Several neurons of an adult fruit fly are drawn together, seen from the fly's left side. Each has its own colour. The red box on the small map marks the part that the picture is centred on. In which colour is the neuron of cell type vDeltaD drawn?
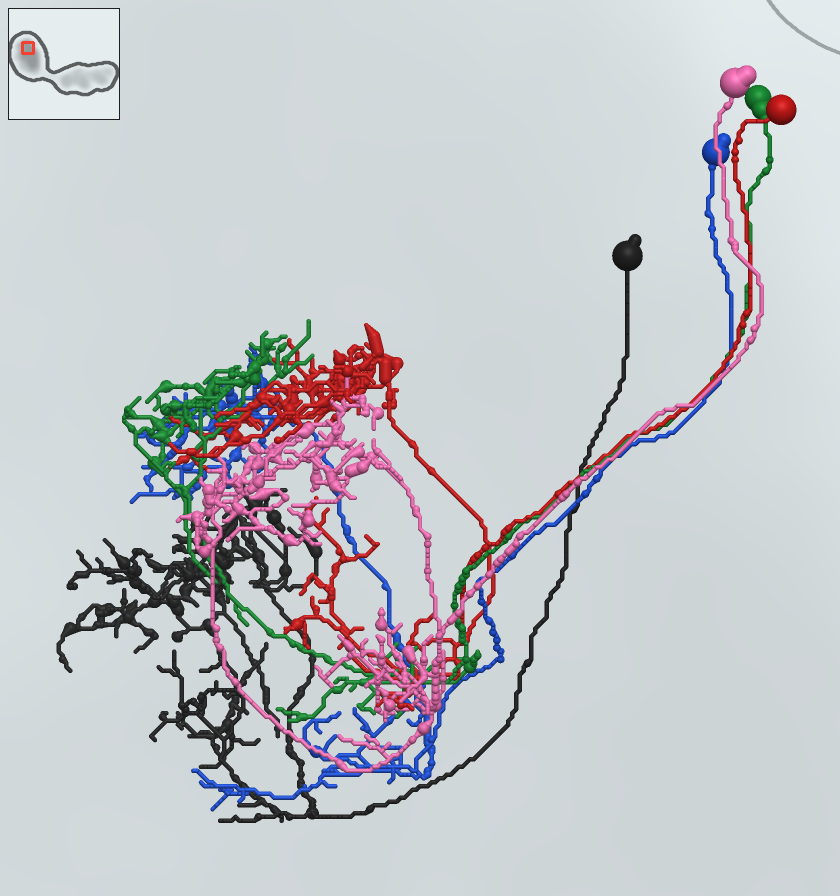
green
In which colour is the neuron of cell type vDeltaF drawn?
black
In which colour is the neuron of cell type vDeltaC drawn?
blue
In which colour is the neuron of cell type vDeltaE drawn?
red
